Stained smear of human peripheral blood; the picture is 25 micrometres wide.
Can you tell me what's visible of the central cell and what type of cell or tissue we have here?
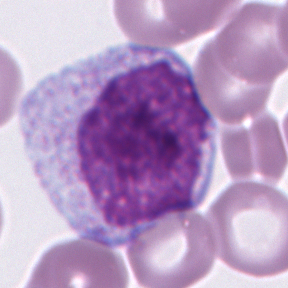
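Single unlobed nuclear mass, border irregular and slightly angular; no distinct nucleoli. Cytoplasm dusted with fine pinkish-purple granules, without clear vacuoles. Cell: promyelocyte.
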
